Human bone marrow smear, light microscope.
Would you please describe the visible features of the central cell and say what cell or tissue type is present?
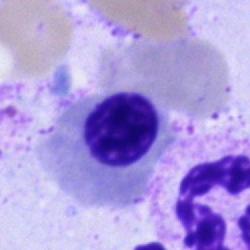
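Nucleus off-centre, toward the top of the cell. Chromatin dark purple, coarsely clumped. Cytoplasm abundant relative to the nucleus, pale grey-blue. Cell: erythroblast.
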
